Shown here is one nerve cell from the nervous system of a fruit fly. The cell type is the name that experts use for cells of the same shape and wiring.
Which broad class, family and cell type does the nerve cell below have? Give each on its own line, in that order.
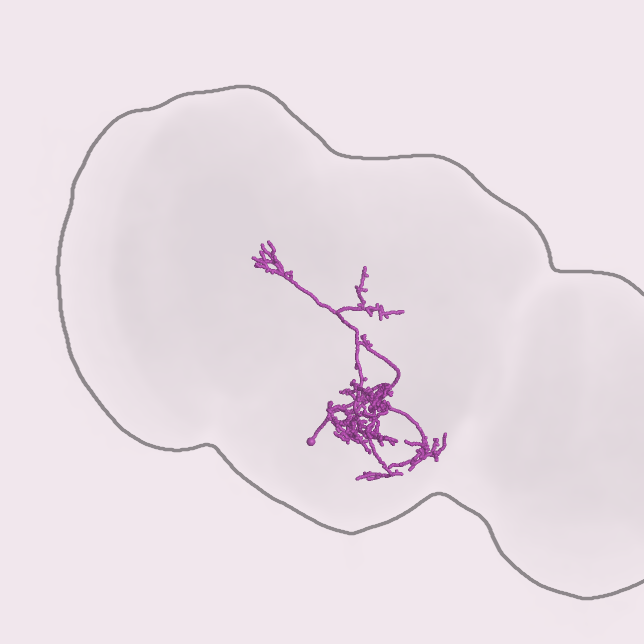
central-brain intrinsic neuron
hemilineage PSa1
CL122_b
